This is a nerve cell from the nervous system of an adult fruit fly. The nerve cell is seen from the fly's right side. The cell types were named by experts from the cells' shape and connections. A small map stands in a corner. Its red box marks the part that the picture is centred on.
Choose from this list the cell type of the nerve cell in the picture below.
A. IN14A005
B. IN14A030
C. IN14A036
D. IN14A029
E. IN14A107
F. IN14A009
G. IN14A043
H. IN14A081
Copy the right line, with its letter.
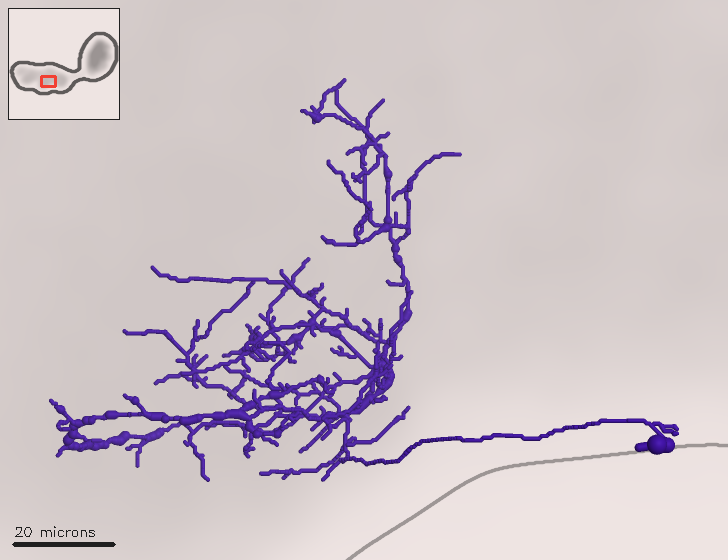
G. IN14A043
